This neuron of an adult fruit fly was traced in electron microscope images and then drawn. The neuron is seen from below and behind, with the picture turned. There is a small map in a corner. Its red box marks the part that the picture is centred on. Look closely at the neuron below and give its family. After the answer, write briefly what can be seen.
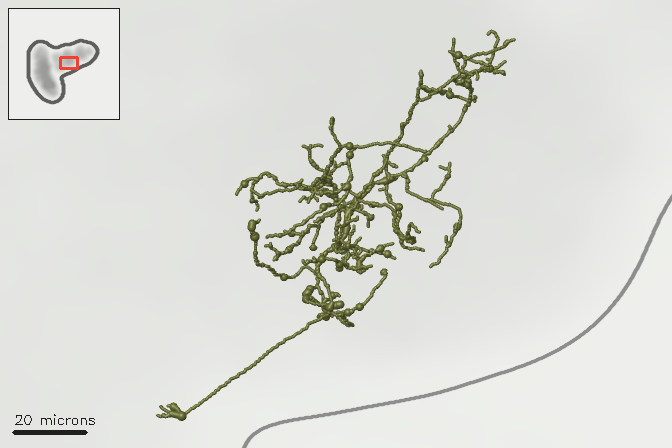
The family is hemilineage 16B. It is a nerve-cord intrinsic neuron. Its cell body lies at the lower left of the picture. From top to bottom in the picture it spans about 110 microns. The picture shows dozens of branch ends.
